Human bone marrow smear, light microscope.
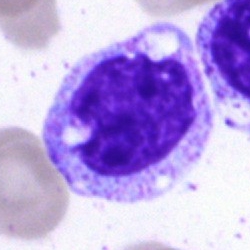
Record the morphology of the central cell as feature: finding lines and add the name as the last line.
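chromatin: deep purple, patchy, clumped
cytoplasm: pale lilac-blue
granules: fine, pinkish-purple, in cytoplasm
vacuole: largest clear one at top of cell
cell: myelocyte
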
